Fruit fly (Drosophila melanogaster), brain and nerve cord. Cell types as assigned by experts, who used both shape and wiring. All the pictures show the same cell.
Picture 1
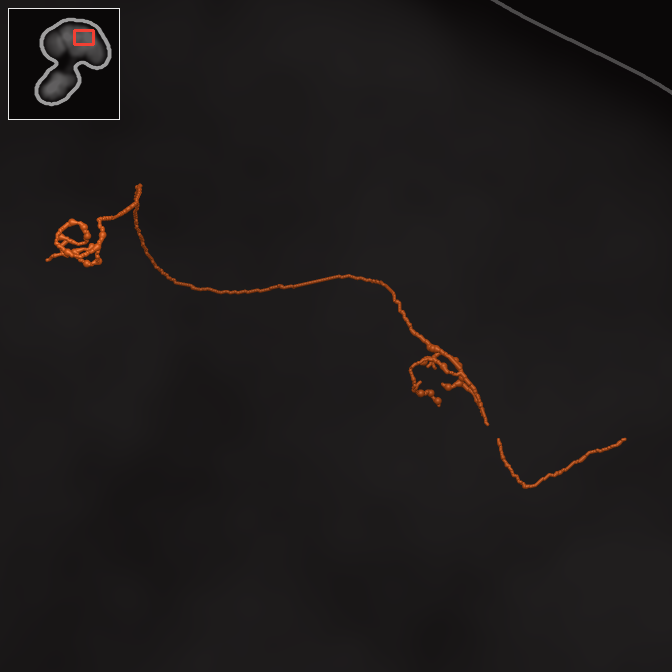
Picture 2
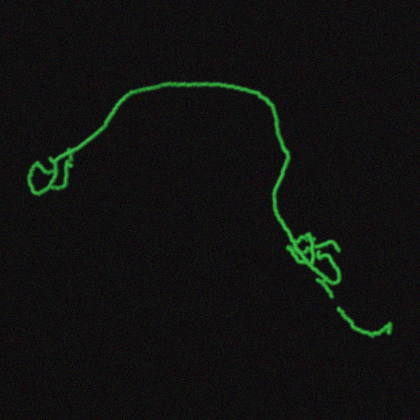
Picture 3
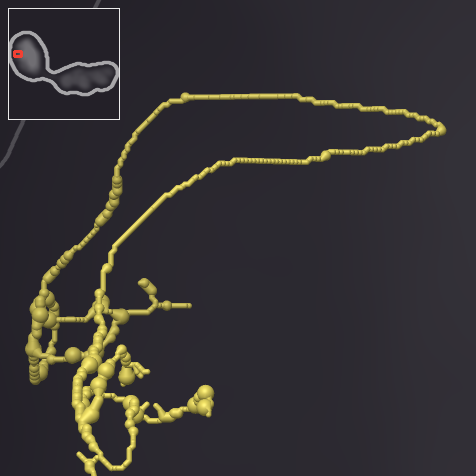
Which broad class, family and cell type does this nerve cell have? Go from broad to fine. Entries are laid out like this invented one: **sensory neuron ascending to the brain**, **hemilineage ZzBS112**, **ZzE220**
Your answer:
**sensory neuron entering the brain**, **class olfactory**, **ORN_VA6**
